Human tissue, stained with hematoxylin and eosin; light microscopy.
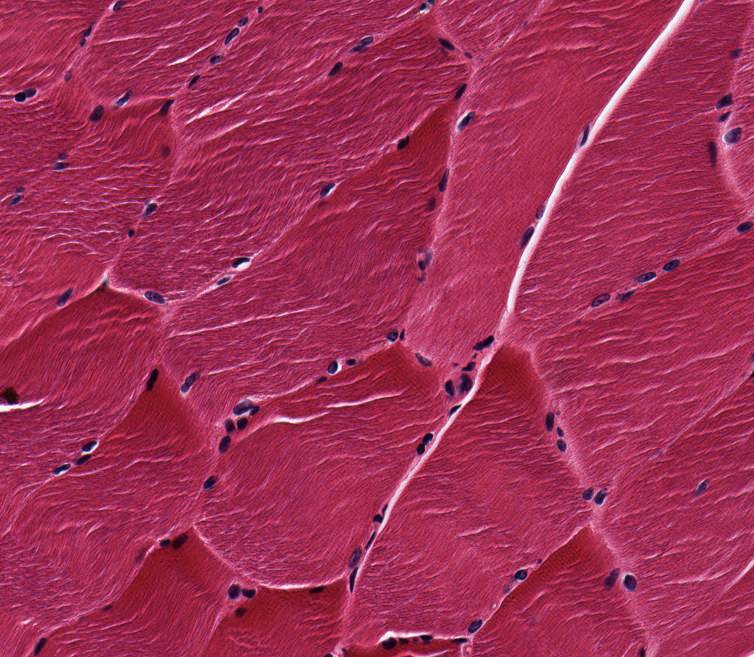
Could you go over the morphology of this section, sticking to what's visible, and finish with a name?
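Look across the field and you'll see large polygonal muscle fibre profiles, closely packed, filling it from edge to edge. Now find the nuclei: they sit at the periphery of each fibre, along its border. They're small, dark blue, and flattened or oval. The fibre cytoplasm takes a deep, even pink. This is skeletal muscle.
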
